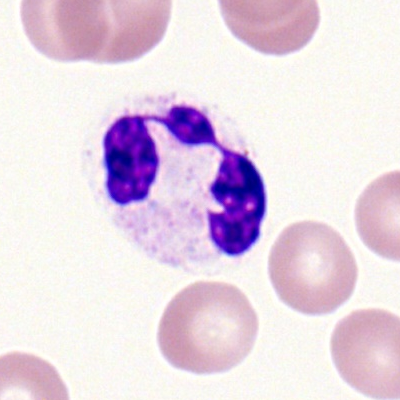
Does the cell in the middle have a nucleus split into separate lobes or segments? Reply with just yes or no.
Yes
